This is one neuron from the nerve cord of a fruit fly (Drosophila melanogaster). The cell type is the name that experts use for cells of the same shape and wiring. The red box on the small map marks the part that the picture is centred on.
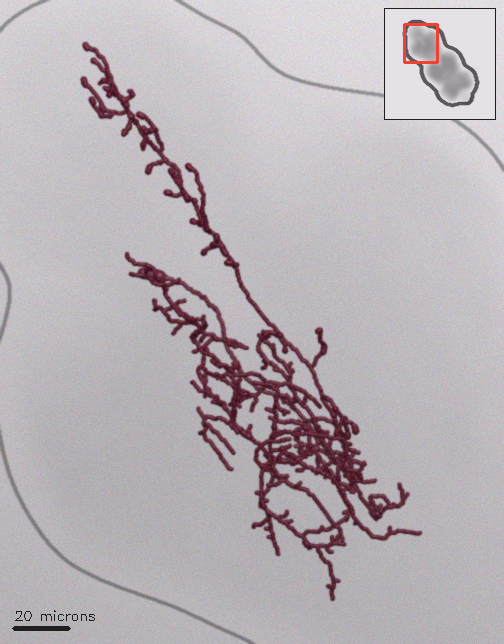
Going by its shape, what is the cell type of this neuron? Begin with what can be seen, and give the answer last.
From top to bottom in the picture it spans about 200 microns. Dozens of branch ends can be seen. This is a nerve-cord intrinsic neuron. The cell type is INXXX377.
